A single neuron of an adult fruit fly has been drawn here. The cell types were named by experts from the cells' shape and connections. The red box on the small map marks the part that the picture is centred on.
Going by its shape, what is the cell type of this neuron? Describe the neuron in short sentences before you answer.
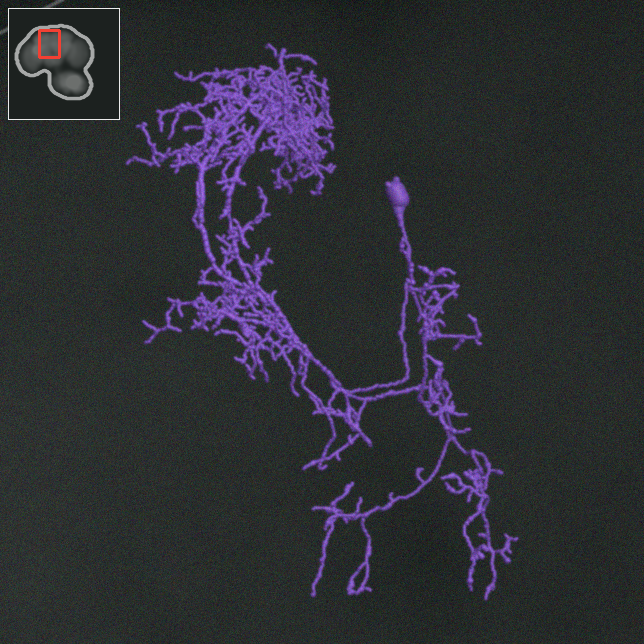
More than a hundred branch ends can be seen. In this view it is taller than it is wide. Its broad class is central-brain intrinsic neuron. Its cell type is SMP471.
